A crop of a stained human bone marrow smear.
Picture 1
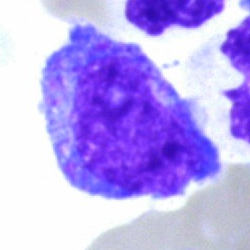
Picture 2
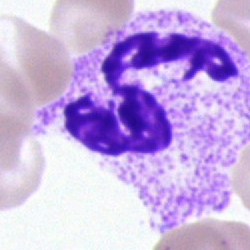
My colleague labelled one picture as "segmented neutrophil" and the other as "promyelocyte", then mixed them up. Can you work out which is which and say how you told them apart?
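Of the two, picture 1 holds the promyelocyte and picture 2 the segmented neutrophil. Point one, the outline: both are irregular, the promyelocyte somewhat angular, the neutrophil uneven. Point two, the chromatin: finely granular rather than densely clumped in the promyelocyte, dark purple and coarsely clumped with small paler gaps in the neutrophil. Point three, the nucleus: it fills most of the promyelocyte, and no nucleolus can be seen in the neutrophil.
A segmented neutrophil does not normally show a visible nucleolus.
Point four, the cytoplasm: in the promyelocyte it stains blue and contains no vacuoles. Point five, the surroundings: other dark purple nucleated cells sit above and to the upper right of the promyelocyte without touching it, while pale red cells press against the neutrophil on its left.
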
